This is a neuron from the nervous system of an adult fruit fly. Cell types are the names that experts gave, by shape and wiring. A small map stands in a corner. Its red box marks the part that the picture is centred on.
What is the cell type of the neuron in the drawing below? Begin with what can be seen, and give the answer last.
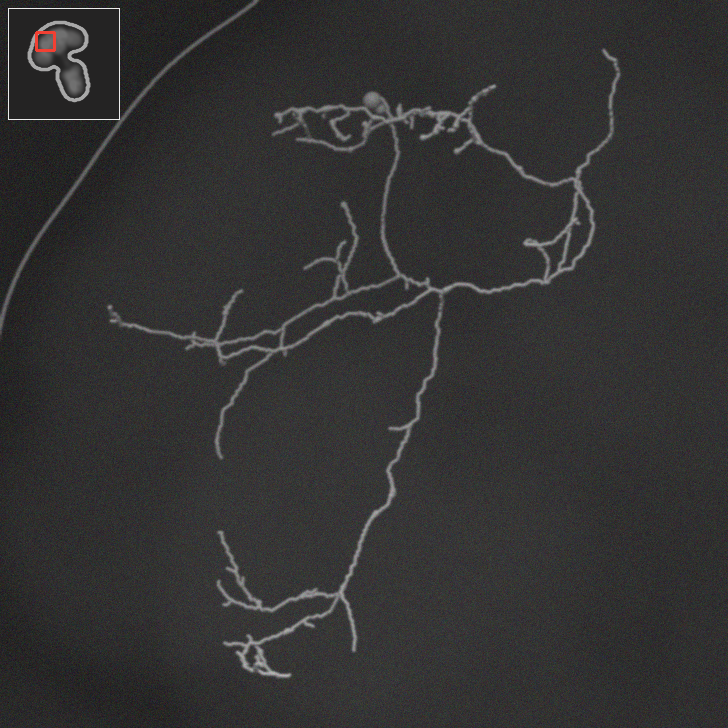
It is in the brain and does not reach the nerve cord. Its cell body lies at the top of the picture. The picture shows dozens of branch ends. This is a central-brain intrinsic neuron. Its cell type is CB3050.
